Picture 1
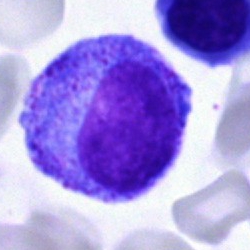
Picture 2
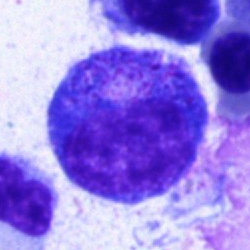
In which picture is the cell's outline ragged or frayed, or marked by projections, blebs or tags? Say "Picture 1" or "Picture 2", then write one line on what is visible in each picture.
Picture 1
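What picture 1 shows: The cell outline is roughly round with a finely bumpy edge.
What picture 2 shows: The cell outline is round with a smooth edge.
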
